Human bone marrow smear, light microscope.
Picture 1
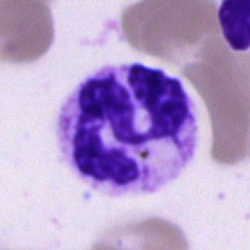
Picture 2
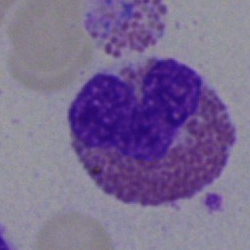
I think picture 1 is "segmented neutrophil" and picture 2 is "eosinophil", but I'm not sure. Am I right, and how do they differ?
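Picture 1 shows a segmented neutrophil, and picture 2 shows an eosinophil. The chromatin stains dark purple in both cells. In the segmented neutrophil it is coarsely clumped, and in the eosinophil it looks dense. No nucleoli can be seen in the nucleus of the segmented neutrophil. The cytoplasm of the segmented neutrophil holds a single small dark dot just below the centre of the cell. In the eosinophil, the cytoplasm forms a broad band below and to the right of the nucleus, with a small pale clear patch at the lower right edge of the nucleus.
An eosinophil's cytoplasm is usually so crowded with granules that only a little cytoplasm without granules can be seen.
Just above the eosinophil lies a separate cluster of granules like those of the cell.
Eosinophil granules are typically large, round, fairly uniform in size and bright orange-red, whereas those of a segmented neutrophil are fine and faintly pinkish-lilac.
At the top right corner of picture 1, part of another dark nucleus is cut off.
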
